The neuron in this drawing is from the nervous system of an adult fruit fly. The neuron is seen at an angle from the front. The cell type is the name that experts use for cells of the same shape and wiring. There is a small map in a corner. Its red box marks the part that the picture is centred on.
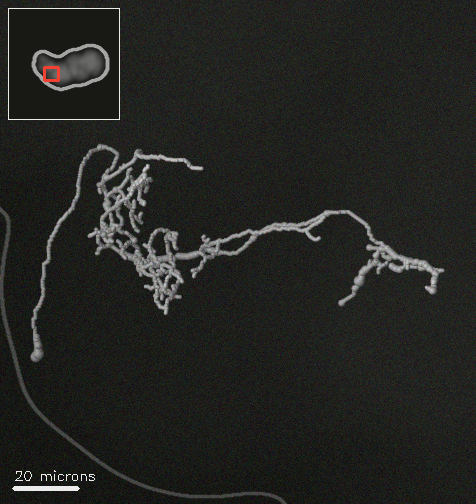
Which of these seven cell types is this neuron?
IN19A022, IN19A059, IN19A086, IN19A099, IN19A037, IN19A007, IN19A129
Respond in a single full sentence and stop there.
As a matter of cell type, the neuron is IN19A086.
